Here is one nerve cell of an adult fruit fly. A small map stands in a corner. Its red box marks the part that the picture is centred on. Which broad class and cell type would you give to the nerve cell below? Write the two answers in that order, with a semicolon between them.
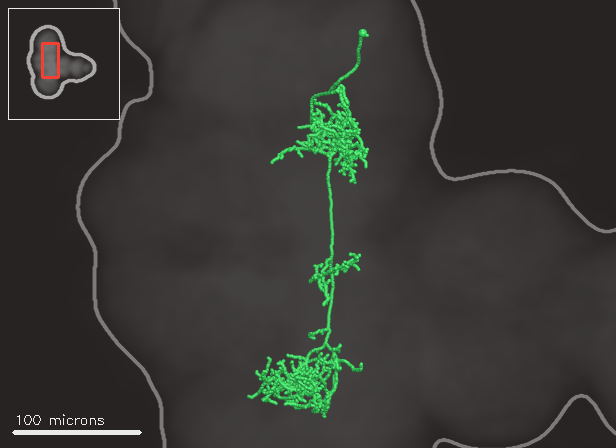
central-brain intrinsic neuron; PLP259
